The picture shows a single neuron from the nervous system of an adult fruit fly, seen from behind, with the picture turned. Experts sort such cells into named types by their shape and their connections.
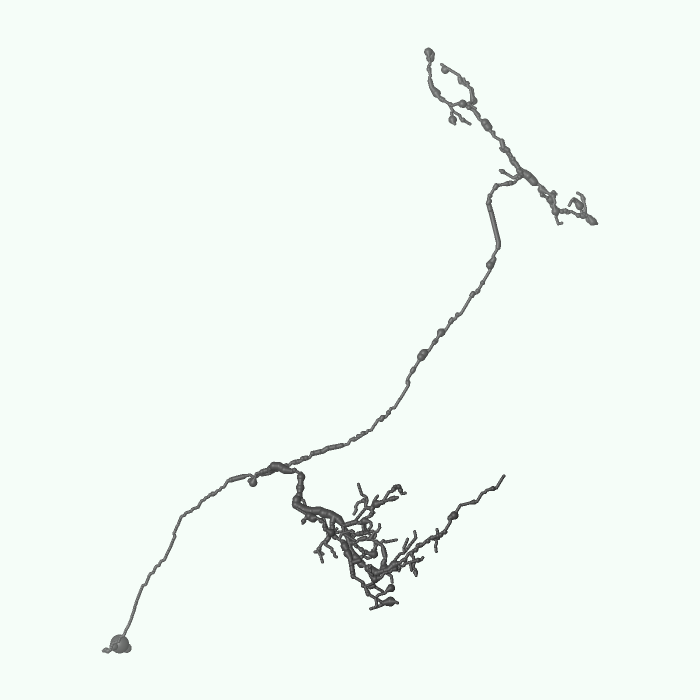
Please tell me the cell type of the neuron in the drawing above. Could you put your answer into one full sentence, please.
The neuron is a member of cell type LC16.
